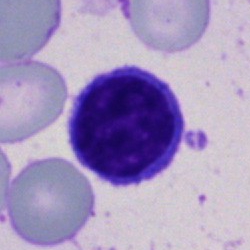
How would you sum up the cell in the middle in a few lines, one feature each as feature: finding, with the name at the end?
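Cell shape: round
Nucleus: fills almost the whole cell
Chromatin: dense, dark purple, coarsely clumped
Cytoplasm: thin blue rim, clearest at the lower right edge
Name: lymphocyte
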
